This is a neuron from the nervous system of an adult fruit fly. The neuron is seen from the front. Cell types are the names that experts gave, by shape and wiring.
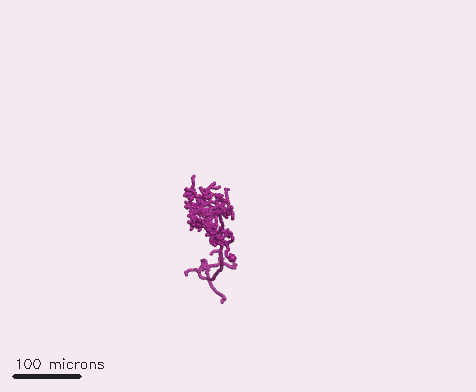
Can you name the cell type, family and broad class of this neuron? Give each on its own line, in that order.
DNg58
DNg
descending neuron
